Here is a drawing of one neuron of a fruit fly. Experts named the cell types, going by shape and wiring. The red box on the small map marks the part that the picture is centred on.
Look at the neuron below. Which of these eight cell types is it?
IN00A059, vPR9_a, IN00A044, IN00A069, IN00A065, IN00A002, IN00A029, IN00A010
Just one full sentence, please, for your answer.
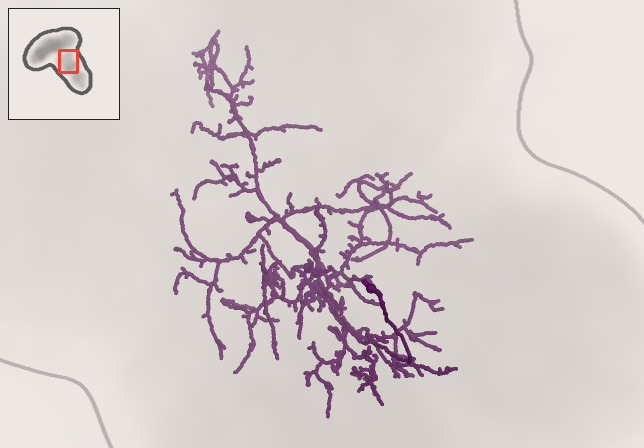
This neuron has been assigned cell type IN00A029.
